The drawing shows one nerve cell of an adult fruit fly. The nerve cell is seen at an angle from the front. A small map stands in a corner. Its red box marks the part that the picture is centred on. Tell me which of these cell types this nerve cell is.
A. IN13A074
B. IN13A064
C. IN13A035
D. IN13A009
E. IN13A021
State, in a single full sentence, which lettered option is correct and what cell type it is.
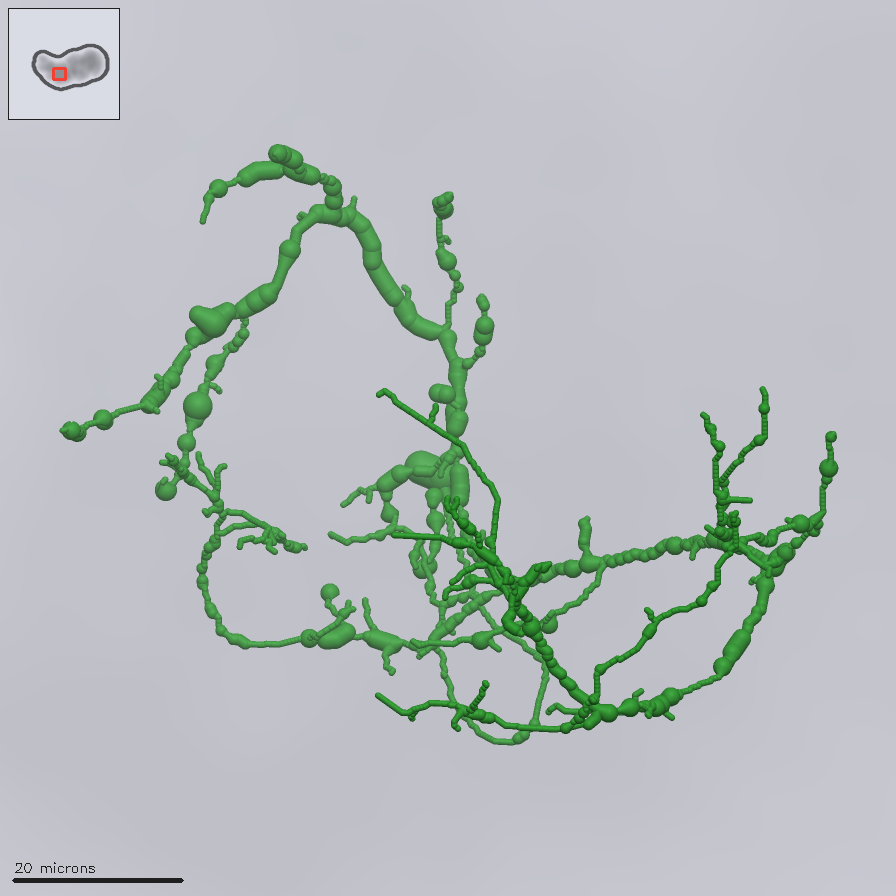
Among the options, B names the cell type of the nerve cell, namely IN13A064.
